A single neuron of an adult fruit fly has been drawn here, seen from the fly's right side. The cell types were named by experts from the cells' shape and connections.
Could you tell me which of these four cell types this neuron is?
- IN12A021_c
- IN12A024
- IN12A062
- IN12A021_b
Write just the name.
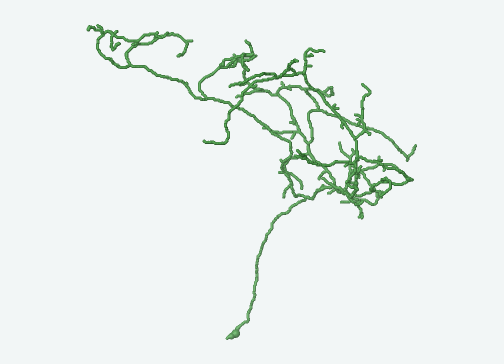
IN12A062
